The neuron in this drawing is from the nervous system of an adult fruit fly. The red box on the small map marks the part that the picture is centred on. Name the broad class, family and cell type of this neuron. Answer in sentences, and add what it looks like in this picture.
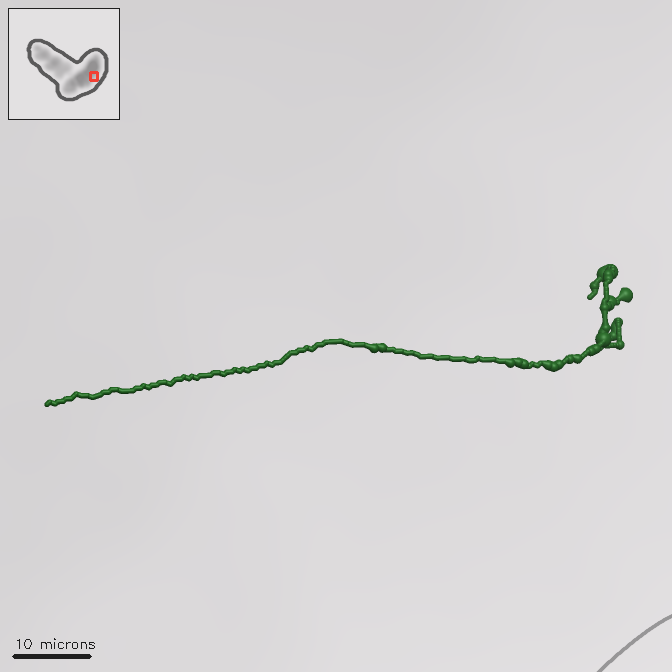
Its broad class is sensory neuron entering the brain. The name of its family is class olfactory. The cell type is ORN_DA3. No cell body is drawn. By the scale bar it is about 75 microns wide in this view. It has a dozen or fewer branch ends.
